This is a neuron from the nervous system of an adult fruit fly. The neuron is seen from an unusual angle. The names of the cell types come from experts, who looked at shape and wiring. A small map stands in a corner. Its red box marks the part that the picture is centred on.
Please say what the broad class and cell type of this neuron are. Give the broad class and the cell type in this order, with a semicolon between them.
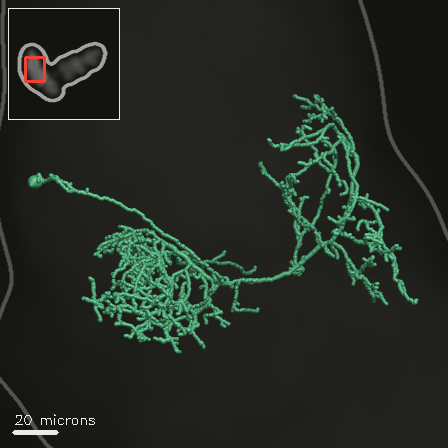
central-brain intrinsic neuron; LAL009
